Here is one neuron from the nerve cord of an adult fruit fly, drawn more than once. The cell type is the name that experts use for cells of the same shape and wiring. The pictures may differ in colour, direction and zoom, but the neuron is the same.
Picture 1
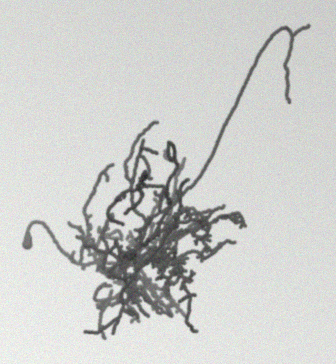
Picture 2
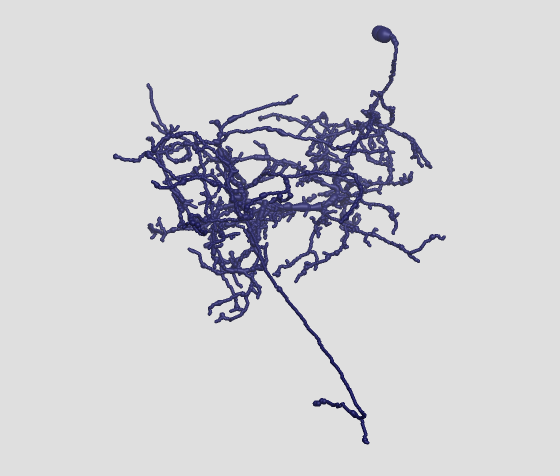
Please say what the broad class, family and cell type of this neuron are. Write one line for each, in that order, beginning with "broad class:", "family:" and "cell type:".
broad class: nerve-cord intrinsic neuron
family: hemilineage 17A
cell type: IN17A032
